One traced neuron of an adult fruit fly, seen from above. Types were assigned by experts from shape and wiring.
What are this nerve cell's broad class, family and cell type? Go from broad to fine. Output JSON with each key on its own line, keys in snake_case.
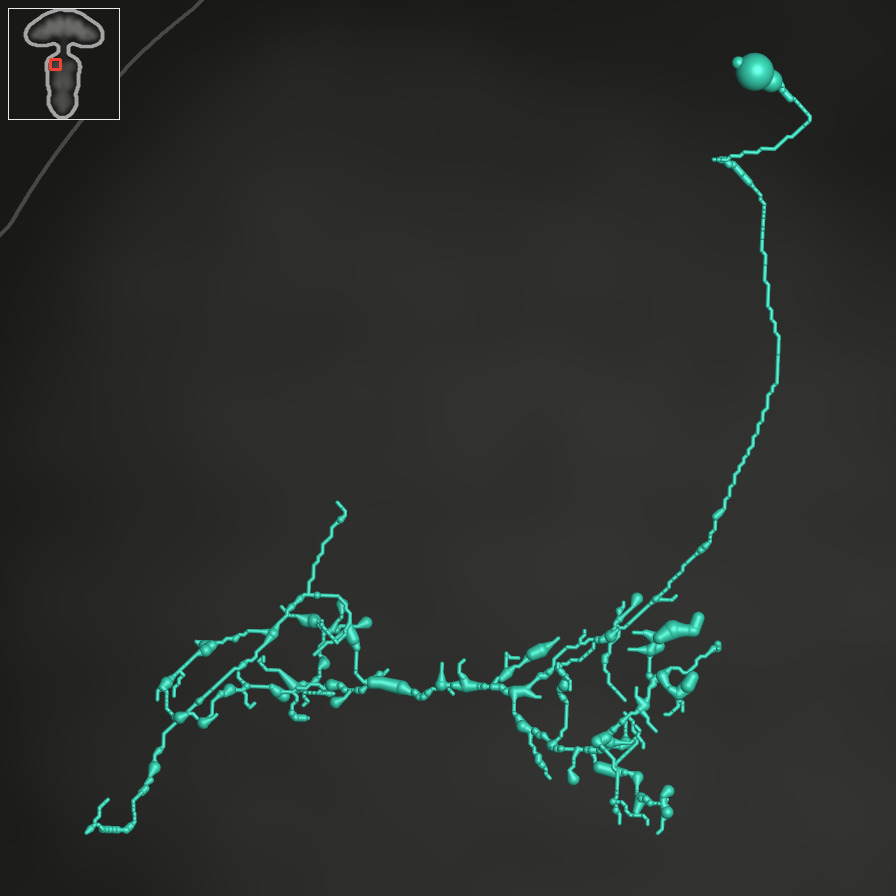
{
 "broad_class": "nerve-cord intrinsic neuron",
 "family": "hemilineage 09A",
 "cell_type": "IN09A074"
}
